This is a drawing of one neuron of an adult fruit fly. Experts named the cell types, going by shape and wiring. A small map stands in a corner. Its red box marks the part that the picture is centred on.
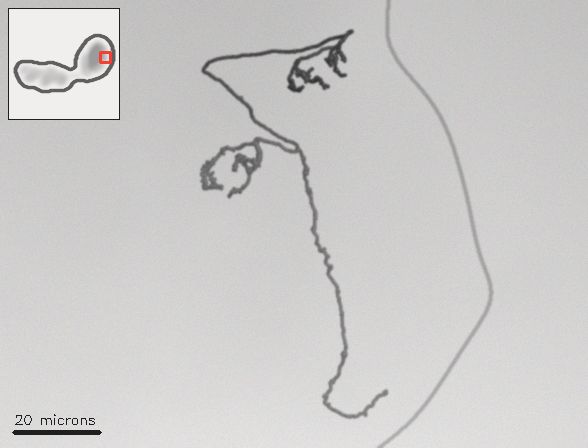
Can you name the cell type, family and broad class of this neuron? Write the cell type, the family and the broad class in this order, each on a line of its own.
ORN_DL5
class olfactory
sensory neuron entering the brain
